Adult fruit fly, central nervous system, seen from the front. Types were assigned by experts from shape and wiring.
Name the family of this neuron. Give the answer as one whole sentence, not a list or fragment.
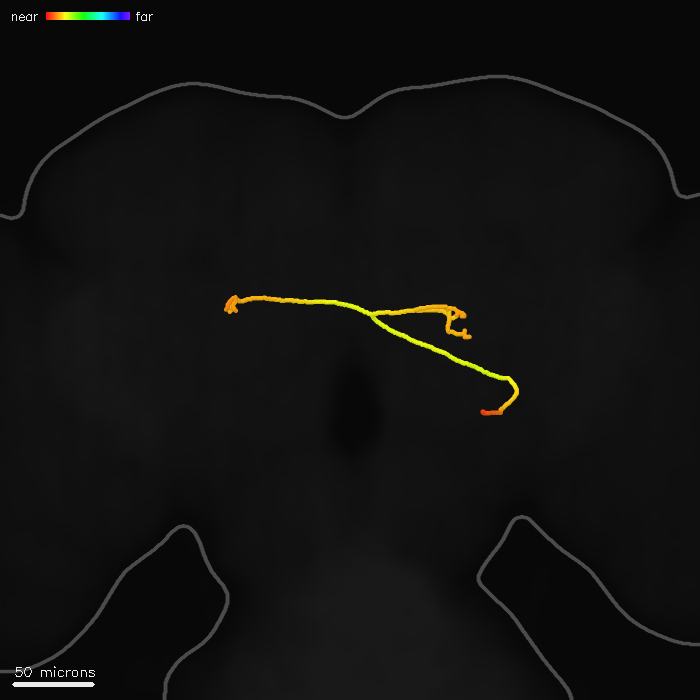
To family class olfactory belongs this neuron.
